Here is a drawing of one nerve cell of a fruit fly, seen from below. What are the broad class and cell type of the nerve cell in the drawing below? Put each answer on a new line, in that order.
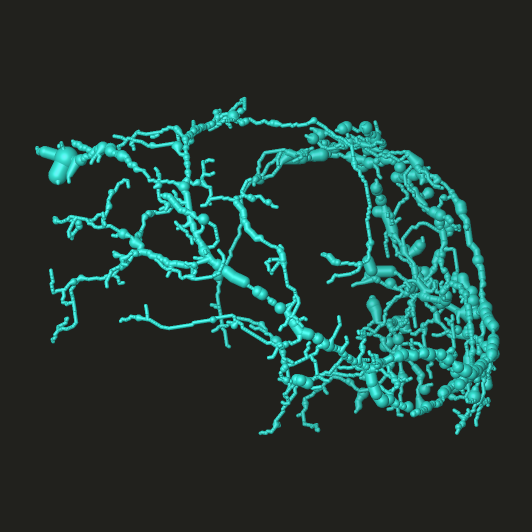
nerve-cord intrinsic neuron
INXXX265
